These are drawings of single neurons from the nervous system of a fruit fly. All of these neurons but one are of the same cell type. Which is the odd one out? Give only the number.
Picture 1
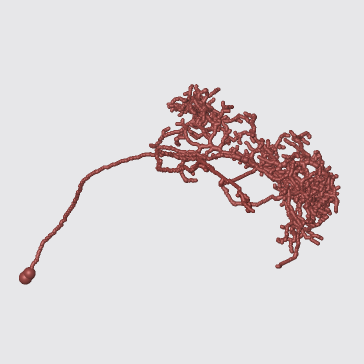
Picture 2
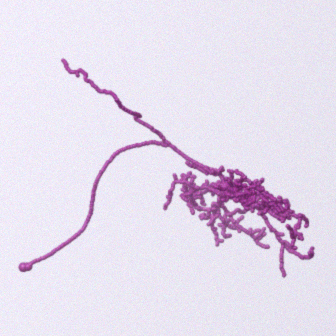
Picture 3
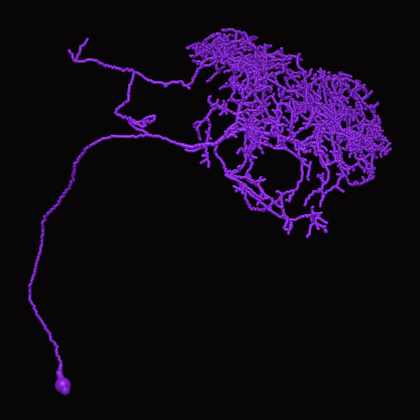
3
